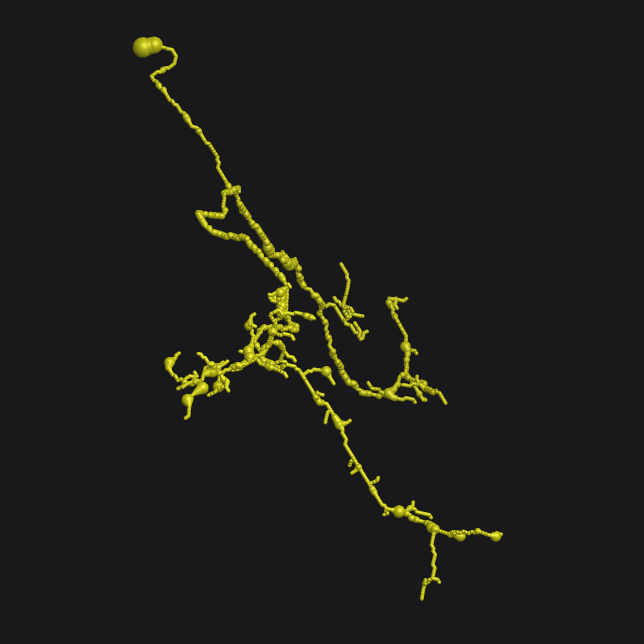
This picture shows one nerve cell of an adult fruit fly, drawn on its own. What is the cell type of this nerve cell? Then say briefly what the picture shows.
It is of cell type CB2229. This is a central-brain intrinsic neuron. The cell body is at the upper left of the picture. Dozens of branch ends can be seen.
